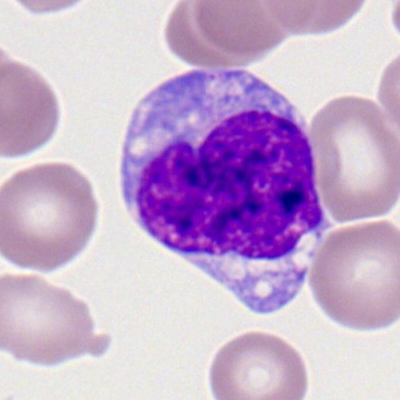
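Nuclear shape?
Bean-like, notched at the upper edge.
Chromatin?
Uneven, with scattered darker clumps.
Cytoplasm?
Small clear vacuoles scattered throughout.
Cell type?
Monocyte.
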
